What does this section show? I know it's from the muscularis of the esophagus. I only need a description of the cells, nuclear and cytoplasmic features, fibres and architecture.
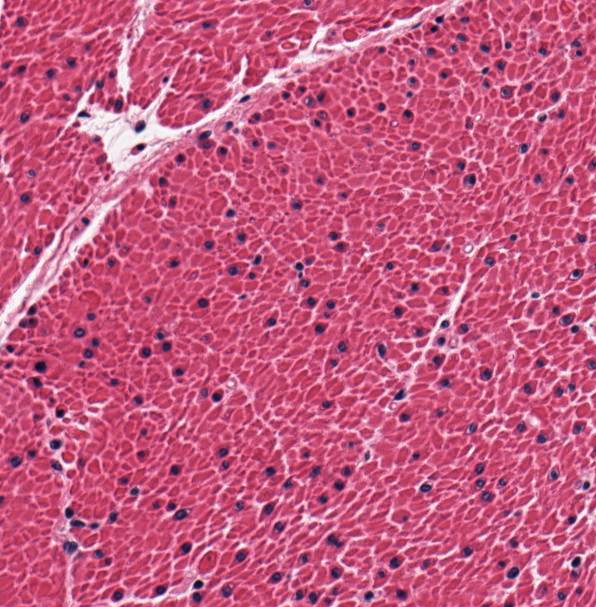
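Muscle fibres cut in cross section fill the field as closely packed polygonal profiles. Profiles of fairly uniform small size throughout. Cytoplasm evenly pink across the field. Dark round to oval nuclei scattered, present in only a minority of profiles.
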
